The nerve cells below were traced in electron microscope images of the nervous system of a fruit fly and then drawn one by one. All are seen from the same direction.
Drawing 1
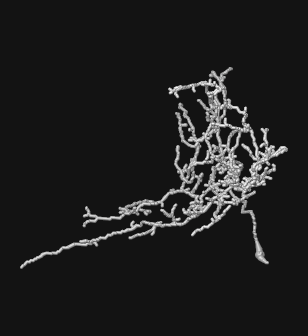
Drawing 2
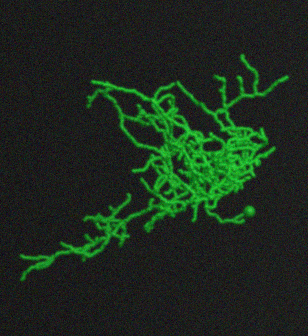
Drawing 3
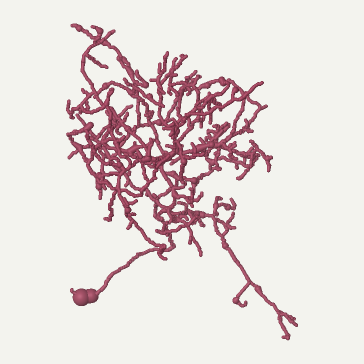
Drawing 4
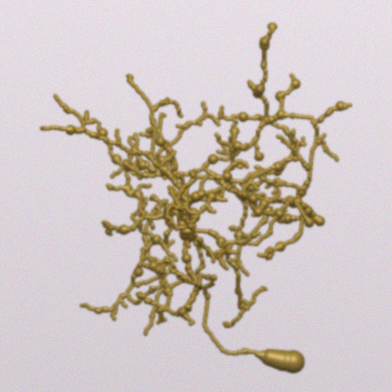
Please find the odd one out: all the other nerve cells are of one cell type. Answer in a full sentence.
The nerve cell in drawing 1 is of another cell type than the rest.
